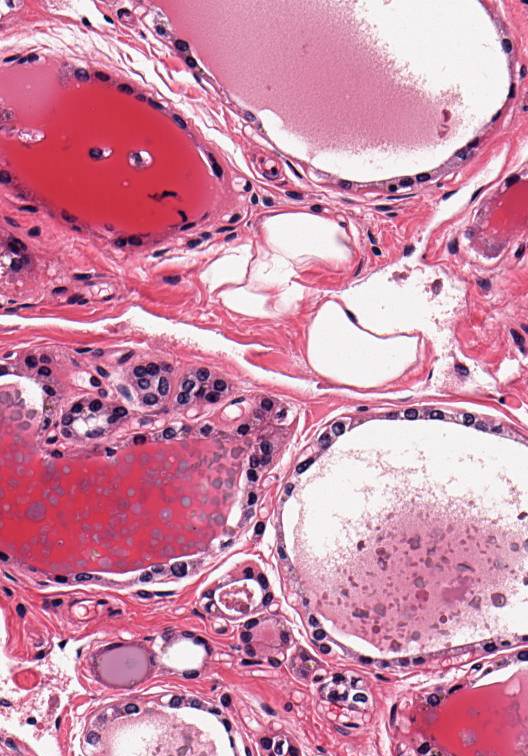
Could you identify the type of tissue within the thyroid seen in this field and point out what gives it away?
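Thyroid follicle, I'd say, is what this field shows. The follicles have a single lining layer of flattened to low cuboidal cells with small dark round nuclei, and the one at upper left is full of dense, deep red, homogeneous colloid.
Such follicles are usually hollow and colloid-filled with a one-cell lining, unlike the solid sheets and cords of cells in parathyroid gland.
The lower right follicle holds scattered small dark cells and debris in pale pink material instead.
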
